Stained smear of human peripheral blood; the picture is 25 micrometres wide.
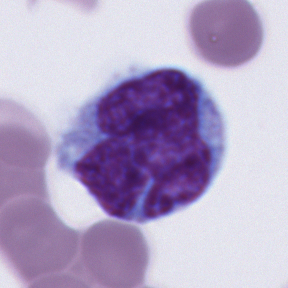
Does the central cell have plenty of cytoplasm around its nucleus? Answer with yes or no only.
No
